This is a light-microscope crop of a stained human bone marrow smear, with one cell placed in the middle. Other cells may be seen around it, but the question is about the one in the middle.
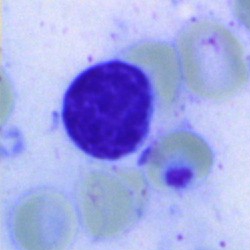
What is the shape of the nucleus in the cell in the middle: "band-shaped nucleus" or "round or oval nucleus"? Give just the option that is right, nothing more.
Round or oval nucleus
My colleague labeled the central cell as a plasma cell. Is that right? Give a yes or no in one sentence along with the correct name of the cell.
No, the cell placed at the center is a lymphocyte rather than a plasma cell.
